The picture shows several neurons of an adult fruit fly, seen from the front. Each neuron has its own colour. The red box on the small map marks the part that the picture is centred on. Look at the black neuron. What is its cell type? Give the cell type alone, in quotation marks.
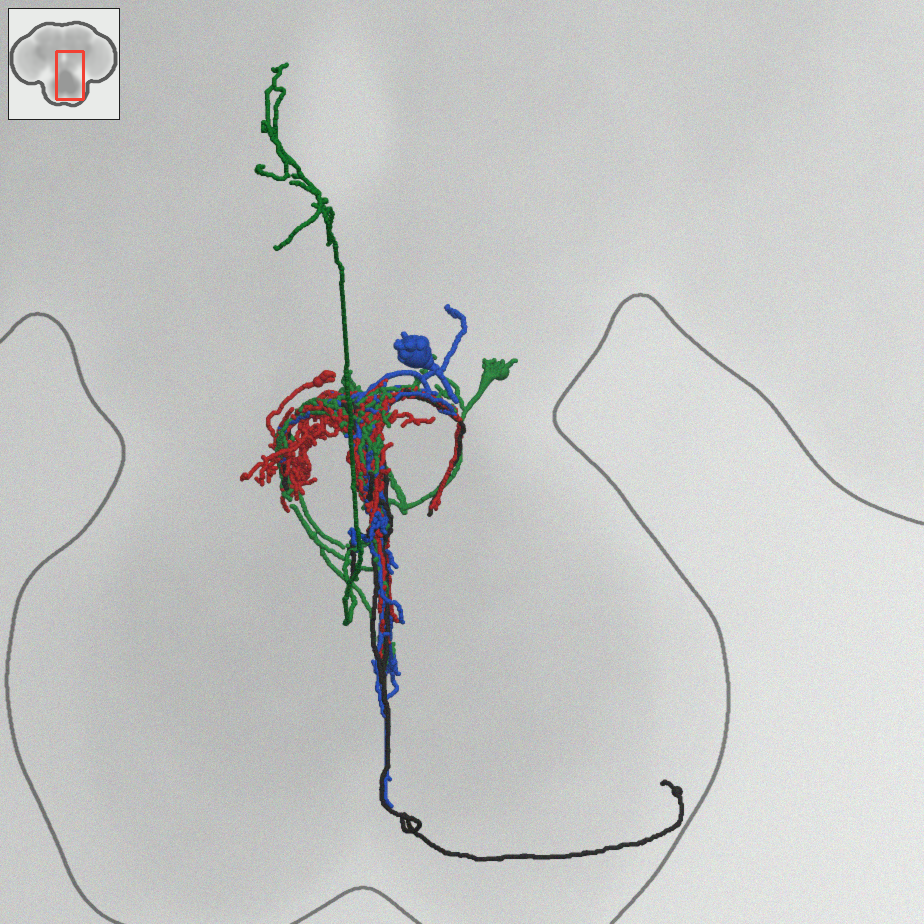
"SNxx32"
